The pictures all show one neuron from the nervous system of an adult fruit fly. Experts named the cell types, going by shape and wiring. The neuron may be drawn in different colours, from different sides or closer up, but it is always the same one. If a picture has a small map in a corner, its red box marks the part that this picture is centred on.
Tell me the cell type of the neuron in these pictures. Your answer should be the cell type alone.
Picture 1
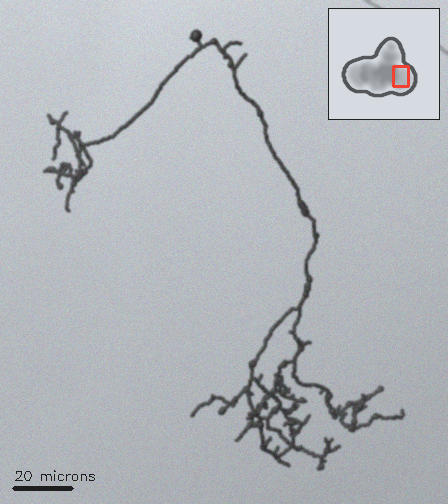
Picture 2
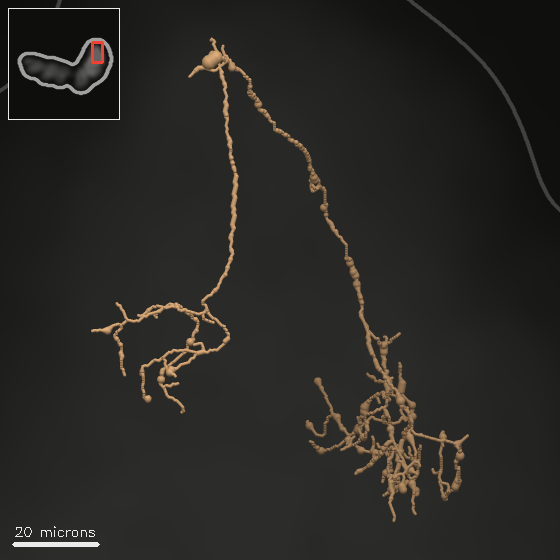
MeLo3b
